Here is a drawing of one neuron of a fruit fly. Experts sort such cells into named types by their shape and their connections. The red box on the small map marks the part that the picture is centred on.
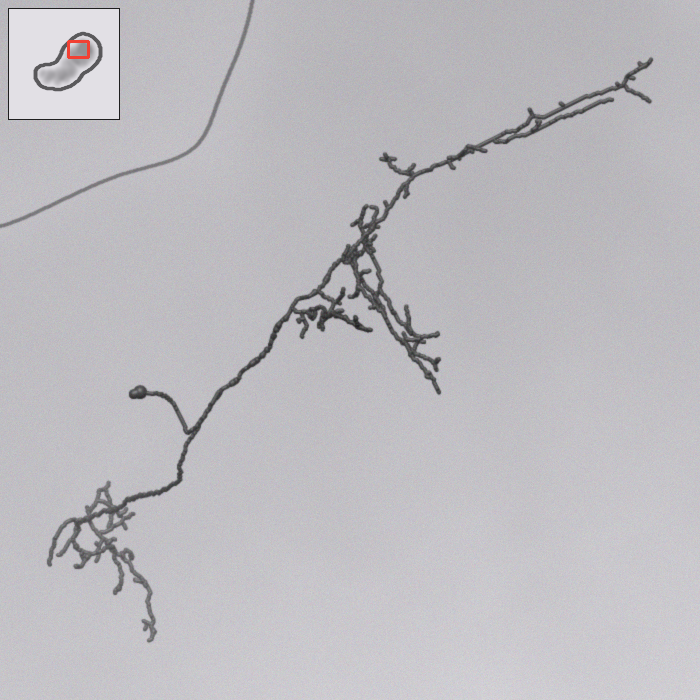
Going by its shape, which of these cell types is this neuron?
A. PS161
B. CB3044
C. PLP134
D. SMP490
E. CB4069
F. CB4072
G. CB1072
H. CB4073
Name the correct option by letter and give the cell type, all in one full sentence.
Option E names CB4069, the type of cell that the neuron is.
